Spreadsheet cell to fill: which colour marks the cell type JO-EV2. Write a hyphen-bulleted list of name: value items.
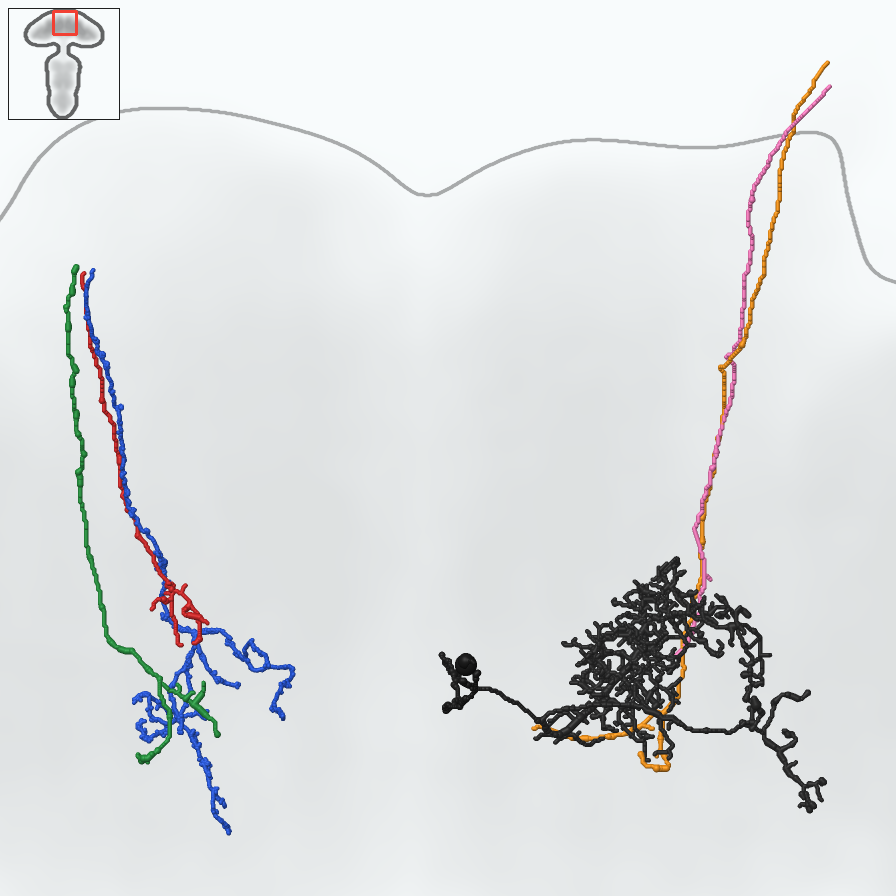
- colour: red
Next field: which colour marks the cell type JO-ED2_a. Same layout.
- colour: green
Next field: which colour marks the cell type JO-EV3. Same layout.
- colour: blue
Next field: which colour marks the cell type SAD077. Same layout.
- colour: black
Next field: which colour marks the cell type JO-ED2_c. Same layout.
- colour: pink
